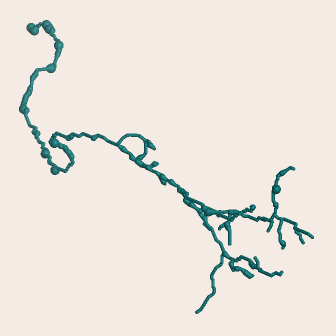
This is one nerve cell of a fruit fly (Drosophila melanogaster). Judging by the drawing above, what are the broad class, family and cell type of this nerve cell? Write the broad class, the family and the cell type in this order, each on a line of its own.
sensory neuron entering the nerve cord
class gustatory
LgLG1a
